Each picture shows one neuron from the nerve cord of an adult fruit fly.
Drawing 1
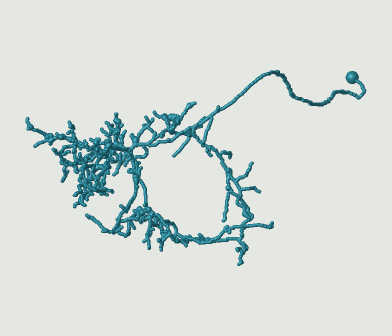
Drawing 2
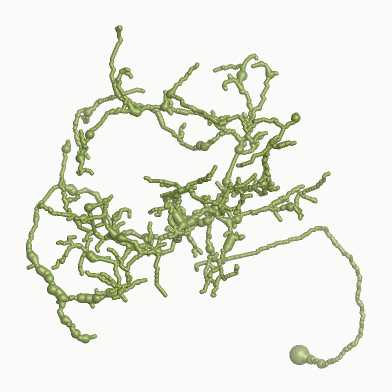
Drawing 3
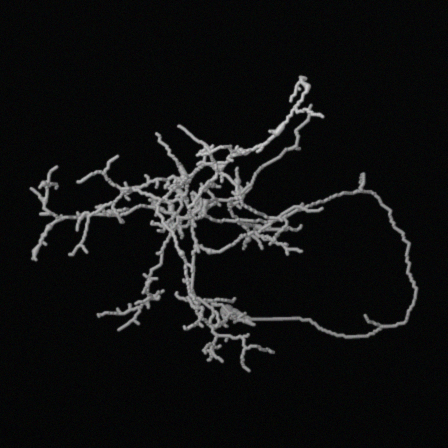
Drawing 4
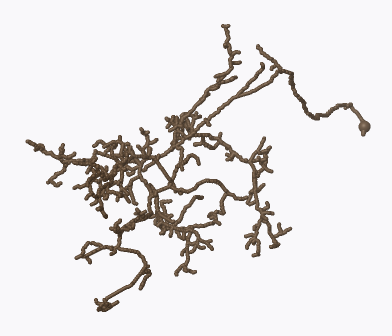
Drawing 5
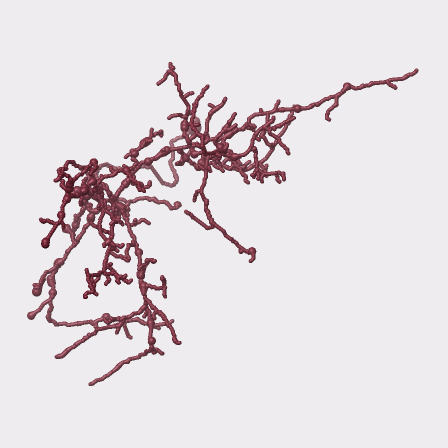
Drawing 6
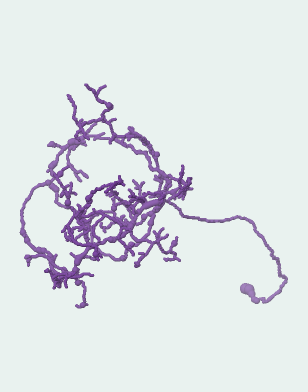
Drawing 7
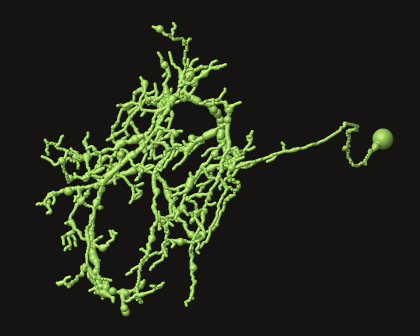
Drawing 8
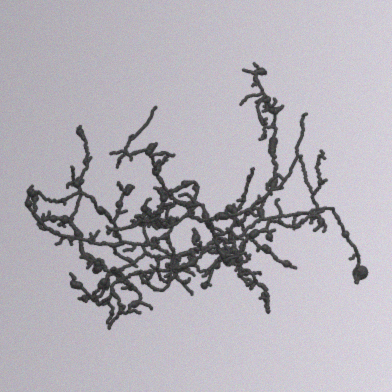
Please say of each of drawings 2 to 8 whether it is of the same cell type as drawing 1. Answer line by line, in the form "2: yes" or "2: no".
2: no
3: yes
4: yes
5: yes
6: no
7: no
8: no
